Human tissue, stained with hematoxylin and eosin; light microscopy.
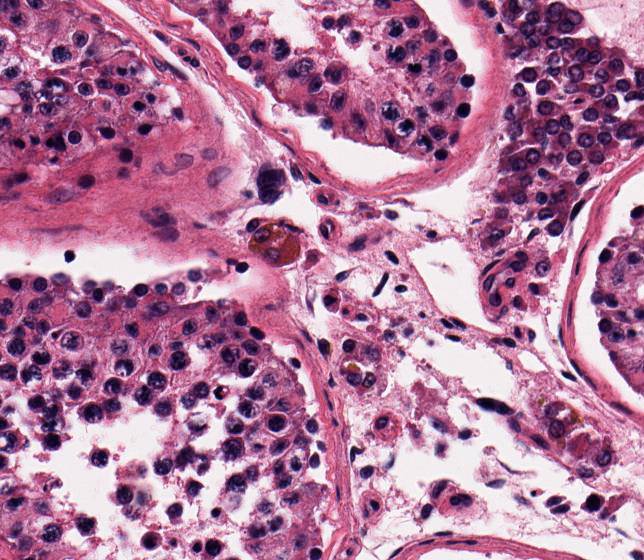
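Testis. First, cross-sections of several rounded tubules occupy the corners and edges, with a central wedge of loose tissue between them. Second, many cells inside the tubules have large round nuclei with coarse, dark, clumped chromatin. Third, a thin pink wall containing flattened, elongated nuclei bounds each tubule. Fourth, small groups of polygonal cells with round nuclei and pink cytoplasm lie in the loose tissue of the lower centre.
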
